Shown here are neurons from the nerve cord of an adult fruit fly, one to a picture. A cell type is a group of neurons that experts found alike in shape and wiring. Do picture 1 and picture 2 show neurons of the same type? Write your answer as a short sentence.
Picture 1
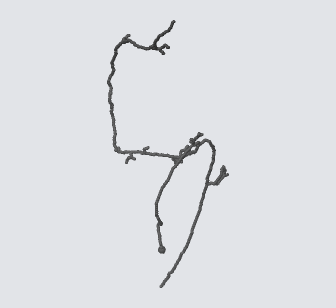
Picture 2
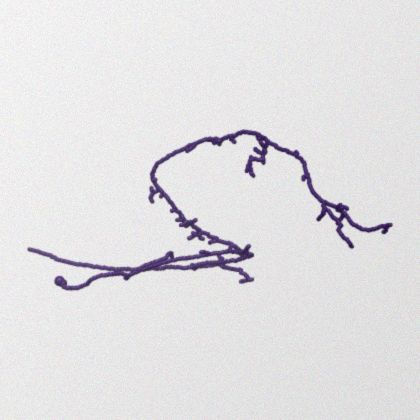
They are of different cell types.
